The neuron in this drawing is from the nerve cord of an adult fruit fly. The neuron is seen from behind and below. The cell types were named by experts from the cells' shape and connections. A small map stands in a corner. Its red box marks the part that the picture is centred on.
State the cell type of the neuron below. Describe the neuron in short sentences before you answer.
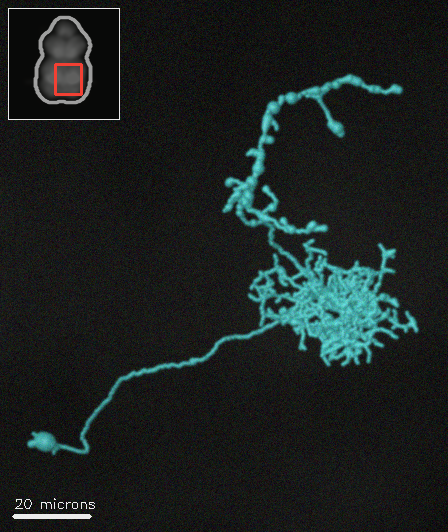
By the scale bar it is about 100 microns wide in this view. Dozens of branch ends can be seen. This is a nerve-cord intrinsic neuron. The cell type is IN14A015.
